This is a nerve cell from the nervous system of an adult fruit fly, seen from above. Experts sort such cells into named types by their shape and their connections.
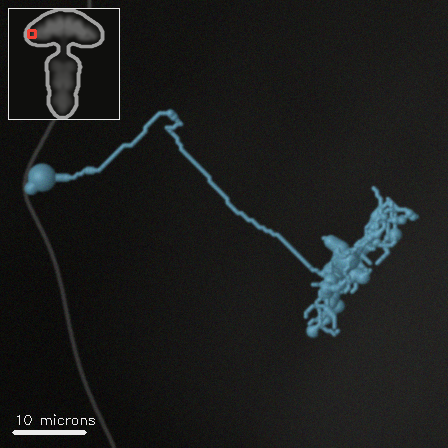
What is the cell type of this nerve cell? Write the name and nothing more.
Dm8b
